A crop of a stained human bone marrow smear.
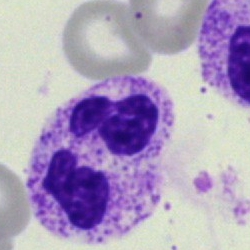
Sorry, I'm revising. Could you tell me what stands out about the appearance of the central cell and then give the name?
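First, the nucleus: it appears as two separate dark masses, one upper and one lower left. Next, the chromatin, which is dense and deep purple. Then the cytoplasm, with numerous purple granules scattered throughout. Last, those granules do not hide the outline of the nuclear masses. It is a segmented neutrophil.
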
